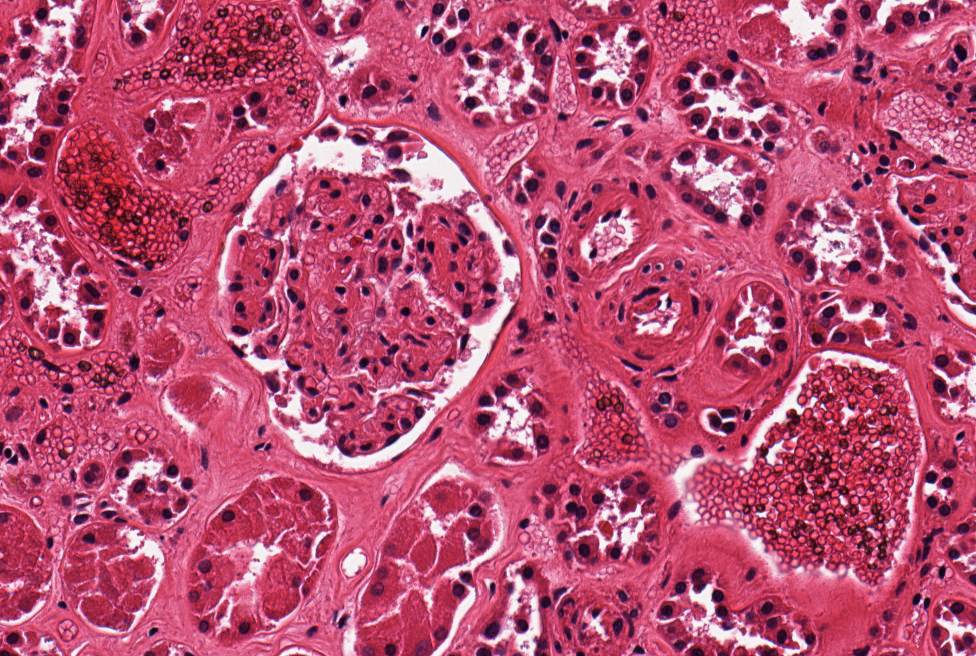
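Renal cortex: one large round glomerulus lies left of centre amid closely packed tubules. Its tuft is crowded with many dark nuclei. Single-layered cuboidal cells with pink cytoplasm line the tubules. Right of centre, a small arteriole has a thick, concentrically layered wall and narrow lumen.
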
